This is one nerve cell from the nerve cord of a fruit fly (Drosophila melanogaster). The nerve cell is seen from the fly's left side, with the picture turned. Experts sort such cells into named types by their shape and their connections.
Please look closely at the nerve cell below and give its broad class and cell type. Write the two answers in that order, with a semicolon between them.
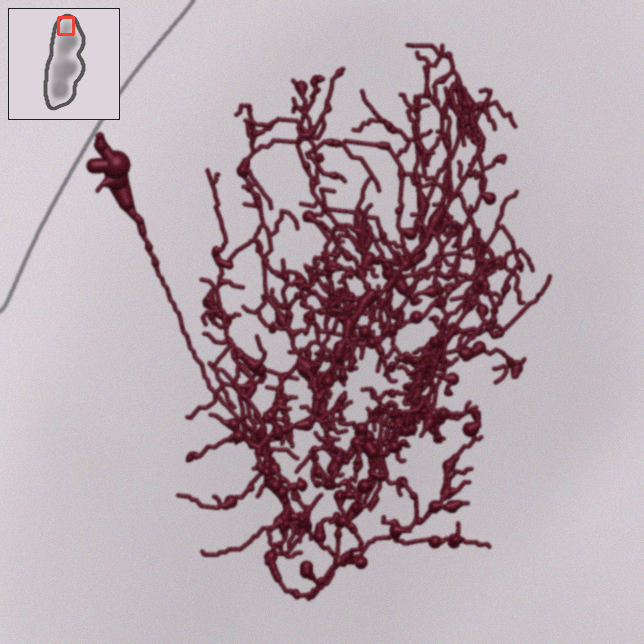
nerve-cord intrinsic neuron; INXXX394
